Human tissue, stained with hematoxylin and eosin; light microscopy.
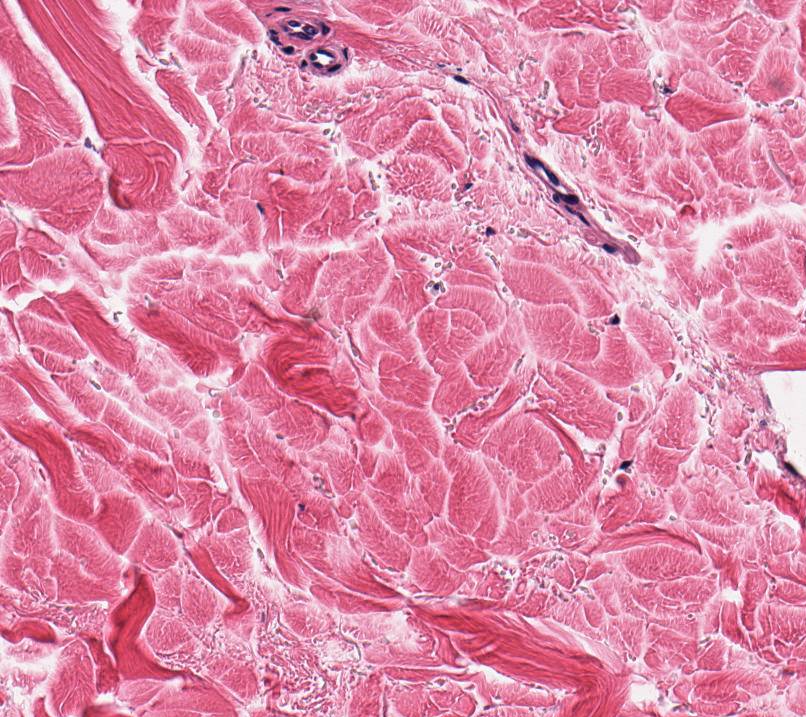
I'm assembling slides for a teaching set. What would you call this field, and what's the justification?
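Mainly dermis. Bundles of muscle fibres run in many directions; transverse, oblique and longitudinal profiles mix across the whole field.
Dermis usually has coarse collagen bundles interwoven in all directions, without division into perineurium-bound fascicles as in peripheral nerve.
Intervening connective tissue scant: thin strands, few small dark nuclei. Elongated row of dark nuclei runs diagonally through upper right quarter. No epithelium, glands or fat cells.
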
